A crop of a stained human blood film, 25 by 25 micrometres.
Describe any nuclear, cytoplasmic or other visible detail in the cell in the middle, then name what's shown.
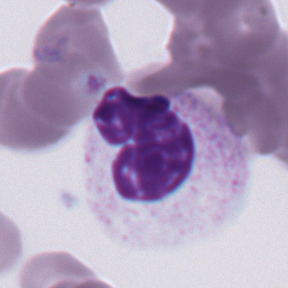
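Roughly round outline on this one. The chromatin's dark purple and clumped, with paler patches in between the clumps. No nucleoli visible in the nucleus. Throughout the cytoplasm there are many fine pink-red granules scattered about. It's a segmented neutrophil.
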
